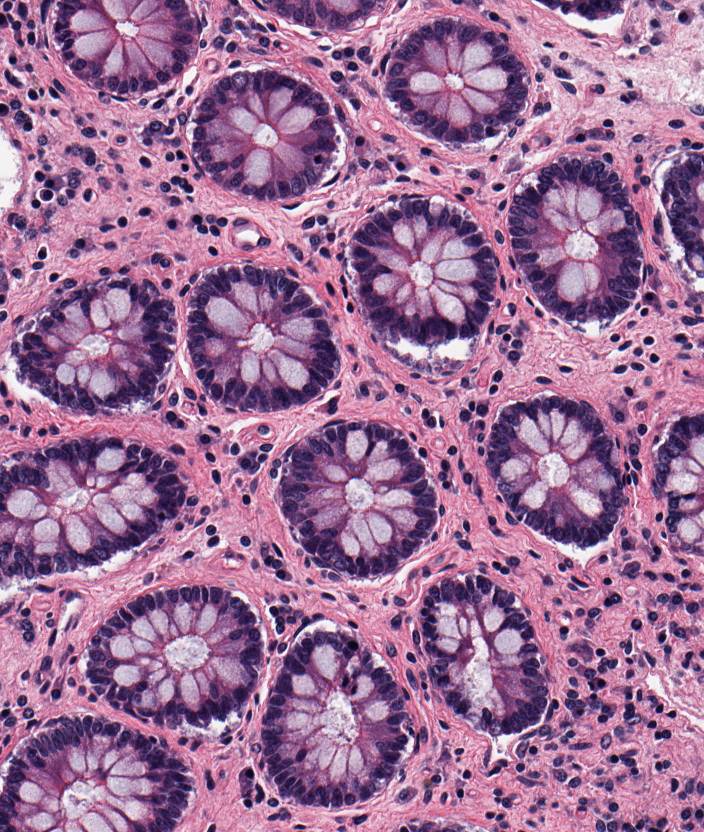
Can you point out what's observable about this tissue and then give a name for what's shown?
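Glands cut across show round profiles of similar size, spread evenly over the whole field. A band of stroma separates each from its neighbours, so none sit back to back. Each is lined by a single layer of columnar cells with dark nuclei at the outer, basal edge. Numerous pale goblet cells fill most of each gland, arranged radially around the lumen like petals. This is transverse colon.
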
